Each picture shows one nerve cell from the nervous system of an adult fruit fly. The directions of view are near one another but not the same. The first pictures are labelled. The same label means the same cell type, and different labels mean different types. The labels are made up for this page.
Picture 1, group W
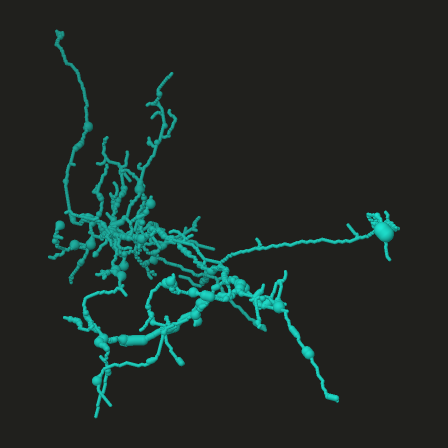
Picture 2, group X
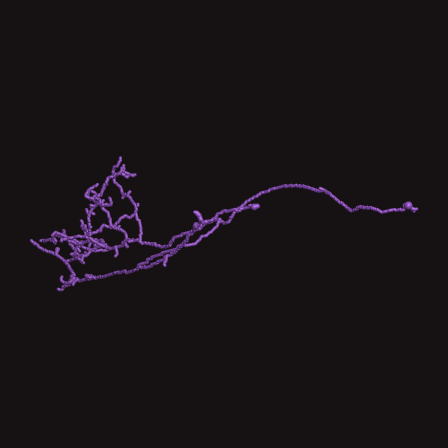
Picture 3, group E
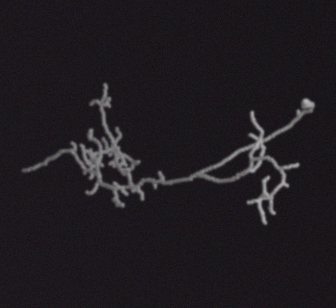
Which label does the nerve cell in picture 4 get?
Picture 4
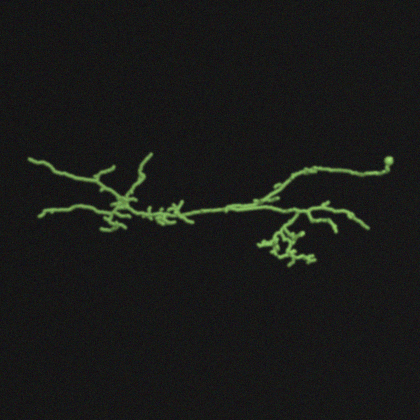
group W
